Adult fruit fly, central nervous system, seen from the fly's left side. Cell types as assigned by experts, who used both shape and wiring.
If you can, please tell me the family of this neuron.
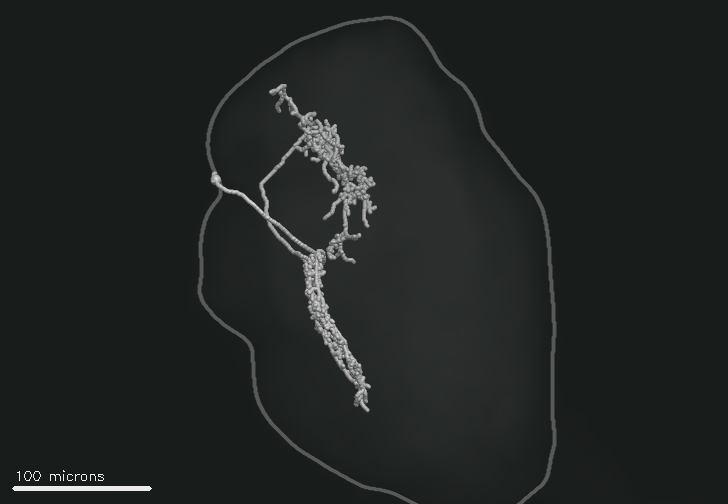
hemilineage CREa1_ventral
